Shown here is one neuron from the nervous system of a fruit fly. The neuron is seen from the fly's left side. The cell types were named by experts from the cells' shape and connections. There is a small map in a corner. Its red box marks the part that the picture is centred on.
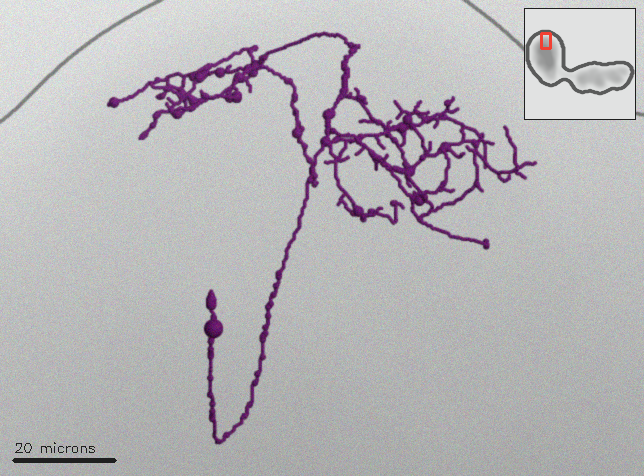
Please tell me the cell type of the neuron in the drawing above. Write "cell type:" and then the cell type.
cell type: CB1909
